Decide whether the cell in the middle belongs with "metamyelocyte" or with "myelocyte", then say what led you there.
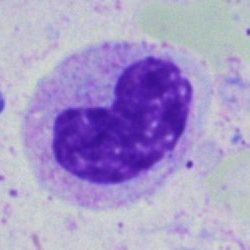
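I'd call this a metamyelocyte rather than a myelocyte. What tips it for me is the chromatin: dark purple and coarsely clumped, with small pale gaps.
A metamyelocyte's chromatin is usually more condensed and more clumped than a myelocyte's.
Beyond that, I see a kidney-shaped nucleus indented on its upper left side, and ample pale pinkish-lilac cytoplasm with fine pinkish-purple granules scattered through it.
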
